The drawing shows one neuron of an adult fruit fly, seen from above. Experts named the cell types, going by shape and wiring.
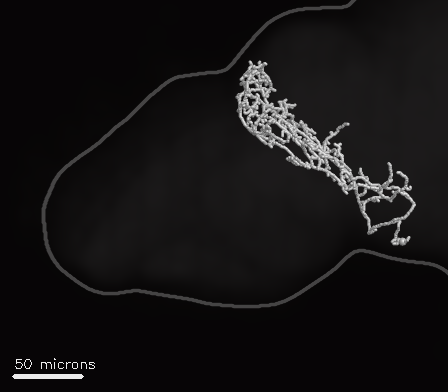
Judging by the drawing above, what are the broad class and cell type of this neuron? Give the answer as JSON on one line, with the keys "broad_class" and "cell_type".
{"broad_class": "central-brain intrinsic neuron", "cell_type": "PVLP148"}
